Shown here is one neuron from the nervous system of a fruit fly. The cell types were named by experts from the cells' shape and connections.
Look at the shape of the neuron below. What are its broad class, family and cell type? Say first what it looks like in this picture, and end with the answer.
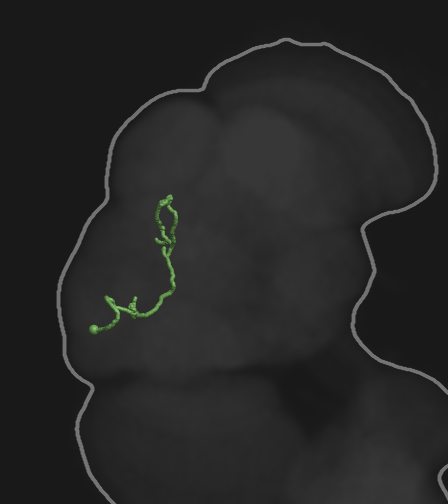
As drawn here it is taller than it is wide. It is a central-brain intrinsic neuron. Its family is called class Kenyon Cell. The cell type is KCg-d.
